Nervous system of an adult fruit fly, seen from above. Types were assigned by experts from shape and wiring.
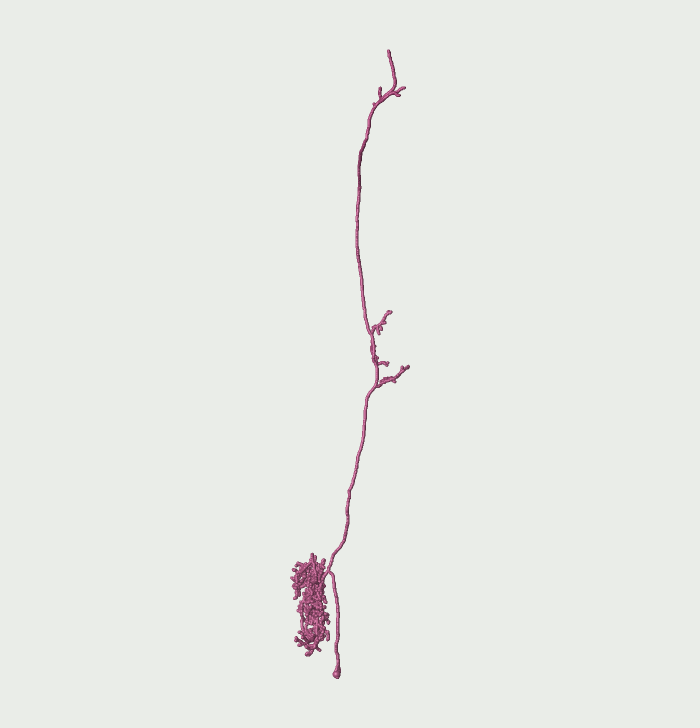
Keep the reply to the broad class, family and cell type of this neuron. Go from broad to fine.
ascending neuron; hemilineage 06B; AN06B005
